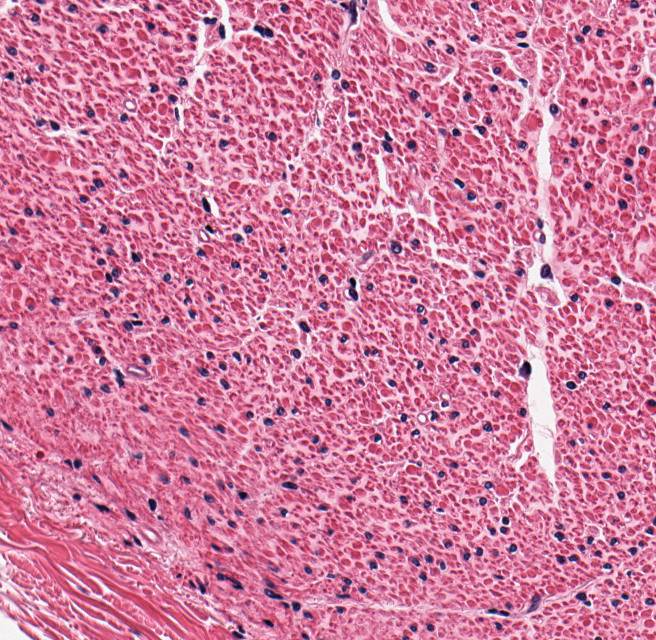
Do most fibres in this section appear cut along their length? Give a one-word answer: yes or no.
No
